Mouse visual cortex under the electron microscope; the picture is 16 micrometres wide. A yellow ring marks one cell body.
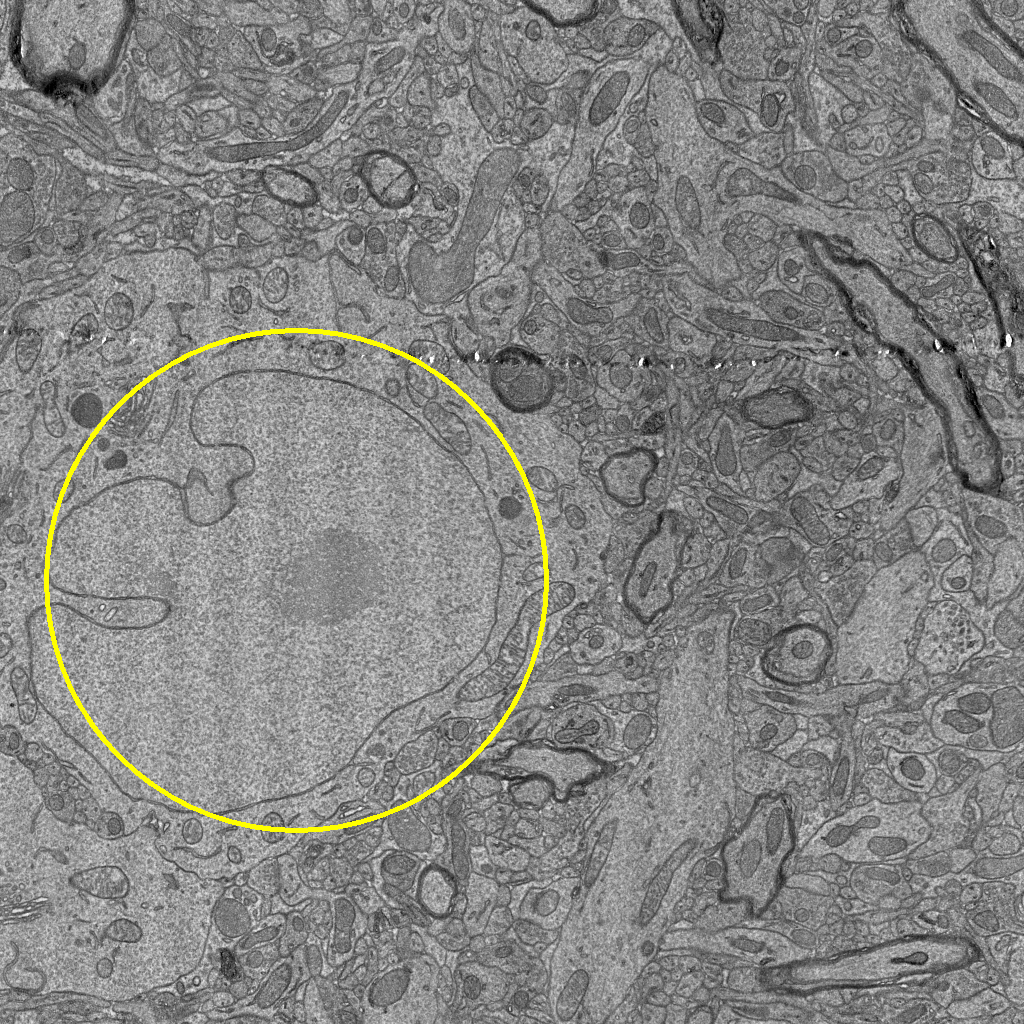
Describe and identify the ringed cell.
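Start with the large rounded nucleus, which fills most of the ring. Near its centre you can make out a faint, ill-defined darker patch. Stacked curved cisternae lie in the cytoplasm at the upper left of the nucleus. Small round dark bodies also sit in the cytoplasm at the upper left. What you are looking at is an excitatory neuron.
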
